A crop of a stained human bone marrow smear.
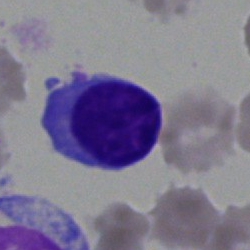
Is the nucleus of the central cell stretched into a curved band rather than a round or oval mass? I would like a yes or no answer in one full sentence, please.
No, this cell has one compact round or oval nucleus.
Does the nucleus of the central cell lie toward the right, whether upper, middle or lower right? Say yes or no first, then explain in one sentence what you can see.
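Yes. The nucleus sits off-centre toward the right side of the cell.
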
